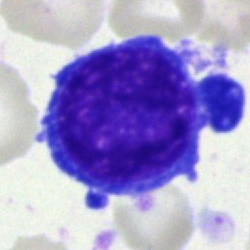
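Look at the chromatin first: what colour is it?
Dark purple, with small paler spots scattered through it.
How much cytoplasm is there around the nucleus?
Only a thin rim, and it stains deep blue.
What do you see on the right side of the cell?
A rounded blue bleb bulging outward.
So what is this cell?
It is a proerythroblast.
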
